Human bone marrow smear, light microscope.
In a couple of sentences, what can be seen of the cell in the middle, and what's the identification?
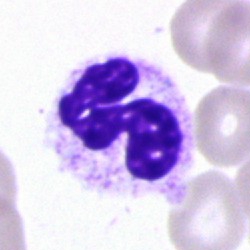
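In the nucleus, the chromatin is dark purple and densely clumped, and no nucleoli can be seen. The cytoplasm is pale, only faintly tinted, and free of vacuoles. This is a segmented neutrophil.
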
